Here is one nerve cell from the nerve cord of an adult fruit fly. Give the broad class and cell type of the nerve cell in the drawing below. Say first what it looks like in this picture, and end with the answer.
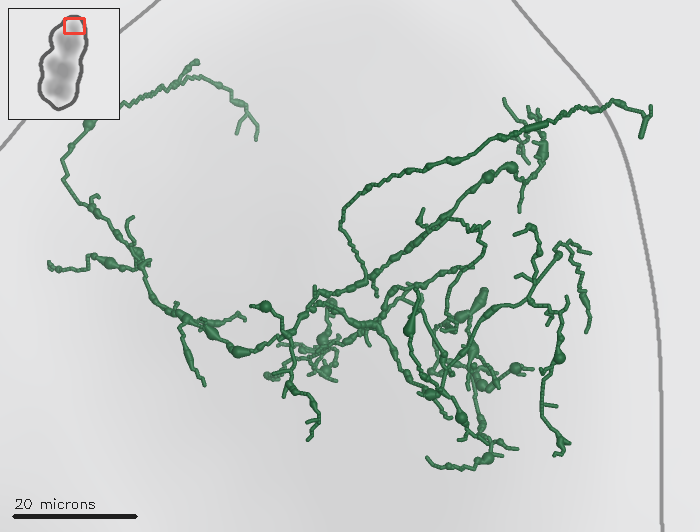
The drawing shows no cell body. From left to right in the picture it spans about 100 microns. Dozens of branch ends can be seen. It is a sensory neuron entering the nerve cord. It is of cell type SNxx08.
